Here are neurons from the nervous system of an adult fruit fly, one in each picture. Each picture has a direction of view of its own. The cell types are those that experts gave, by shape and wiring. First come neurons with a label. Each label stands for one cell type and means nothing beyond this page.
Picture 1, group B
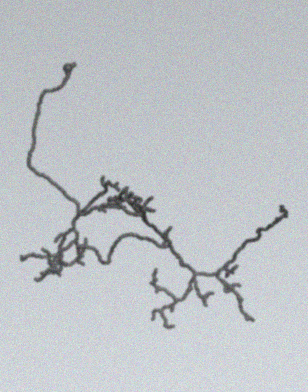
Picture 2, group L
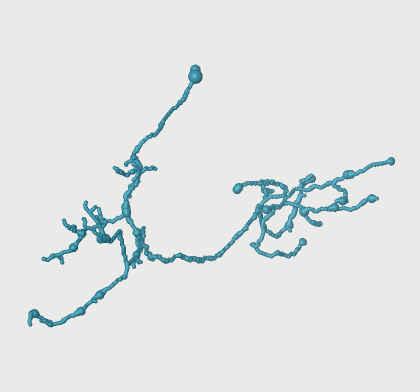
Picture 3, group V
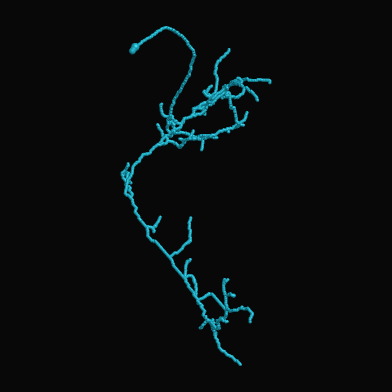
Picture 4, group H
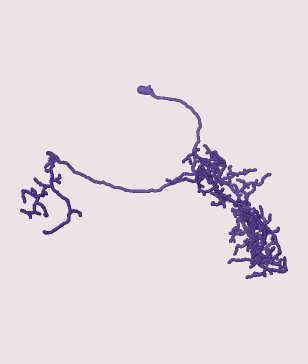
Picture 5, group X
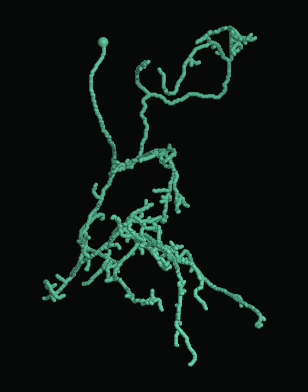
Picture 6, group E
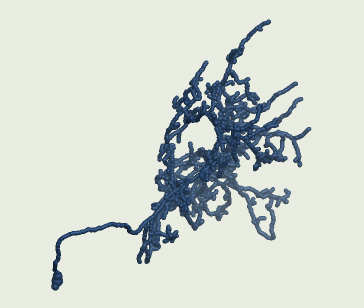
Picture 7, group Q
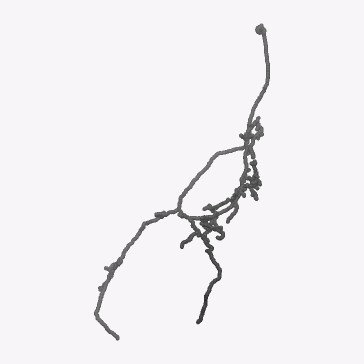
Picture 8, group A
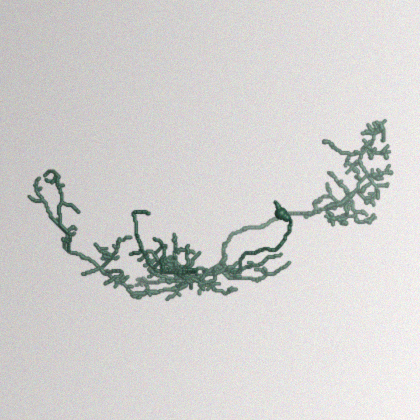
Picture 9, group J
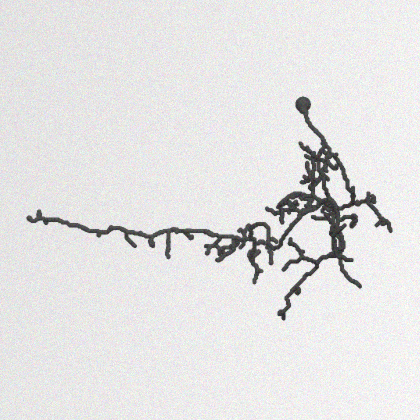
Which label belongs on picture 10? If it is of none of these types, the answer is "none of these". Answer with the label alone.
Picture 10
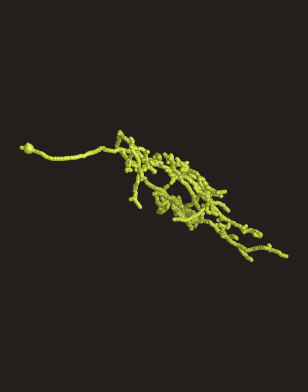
group Q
